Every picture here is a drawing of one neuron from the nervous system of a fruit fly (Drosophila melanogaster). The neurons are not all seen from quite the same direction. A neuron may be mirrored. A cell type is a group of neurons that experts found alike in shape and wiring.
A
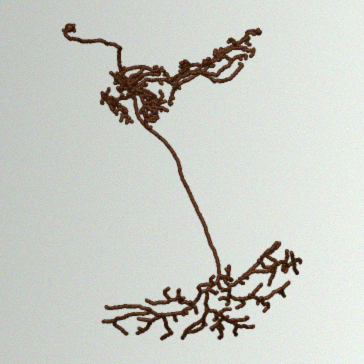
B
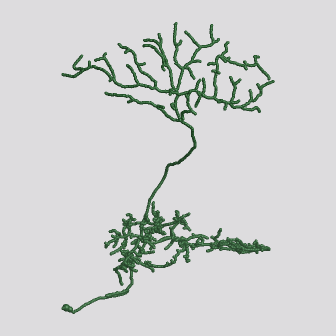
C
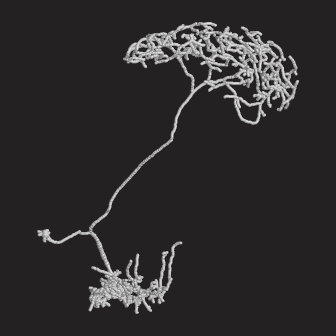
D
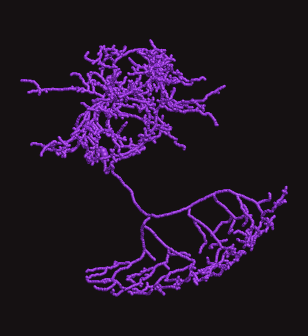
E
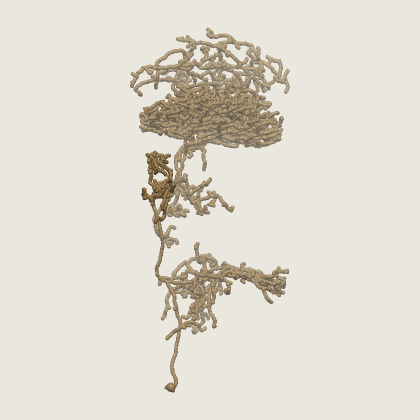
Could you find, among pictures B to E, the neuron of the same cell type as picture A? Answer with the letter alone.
B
